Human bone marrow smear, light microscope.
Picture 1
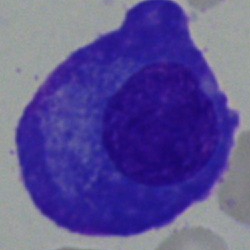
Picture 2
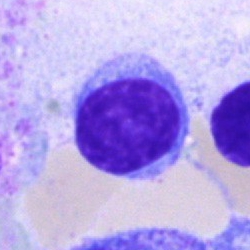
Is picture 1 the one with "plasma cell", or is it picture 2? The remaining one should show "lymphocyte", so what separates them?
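Let's put names to them first: the plasma cell is in picture 1, the lymphocyte in picture 2. Now look at how much cytoplasm each one has. In the plasma cell it's abundant, covering more area than the nucleus, and it stains deep blue. The lymphocyte's cytoplasm is pale blue instead, and its nucleus fills most of the cell.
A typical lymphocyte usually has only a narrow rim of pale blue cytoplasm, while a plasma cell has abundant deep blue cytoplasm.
Next, the outlines: the lymphocyte is round, but the plasma cell is a rounded oval with a rounded bulge projecting from its top edge. In the lymphocyte, notice also the dense, dark purple chromatin and that no granules are visible in its cytoplasm. The pale grey shapes at the right edge of picture 1, beside the plasma cell, are red cells.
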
